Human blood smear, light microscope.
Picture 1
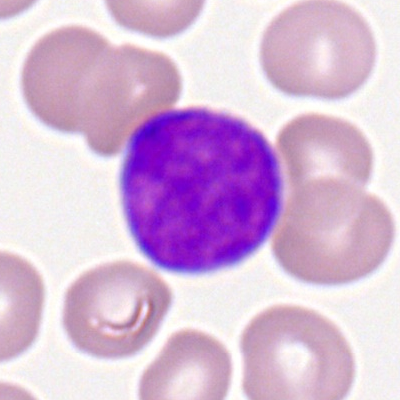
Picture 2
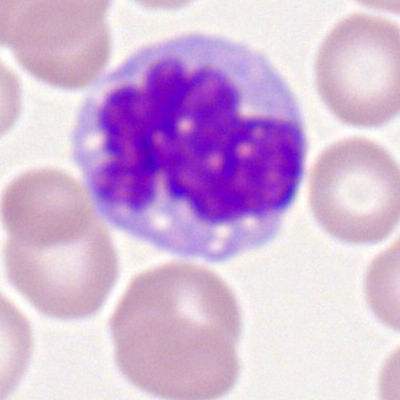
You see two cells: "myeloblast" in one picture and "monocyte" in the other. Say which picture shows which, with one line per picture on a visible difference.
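Picture 1: myeloblast. No vacuoles are visible in the cell.
Picture 2: monocyte. Small clear vacuoles lie in the cytoplasm, mostly in its lower part.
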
